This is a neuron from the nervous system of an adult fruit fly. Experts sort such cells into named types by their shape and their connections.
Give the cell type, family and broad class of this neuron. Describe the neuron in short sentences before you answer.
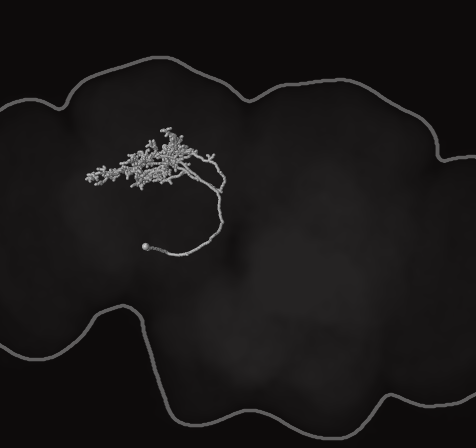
In this view it is about as wide as it is tall. It is of cell type PLP076. The family is hemilineage VESa2. This is a central-brain intrinsic neuron.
